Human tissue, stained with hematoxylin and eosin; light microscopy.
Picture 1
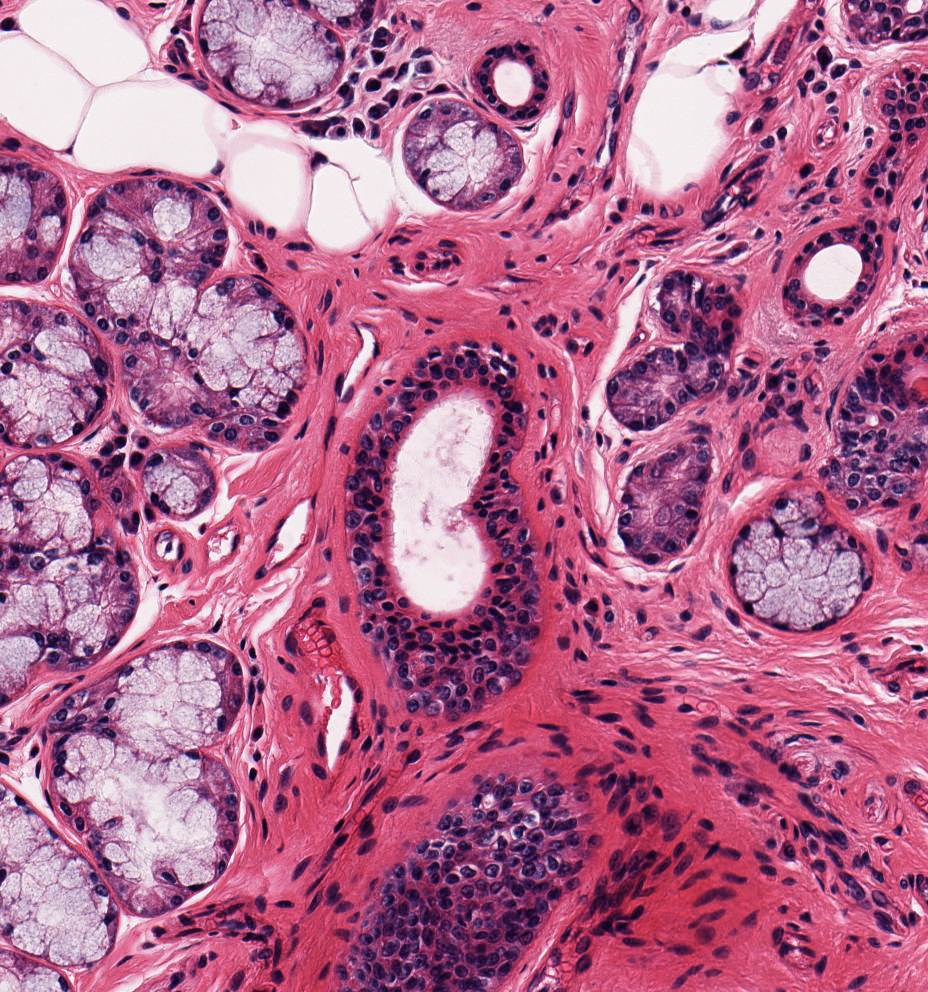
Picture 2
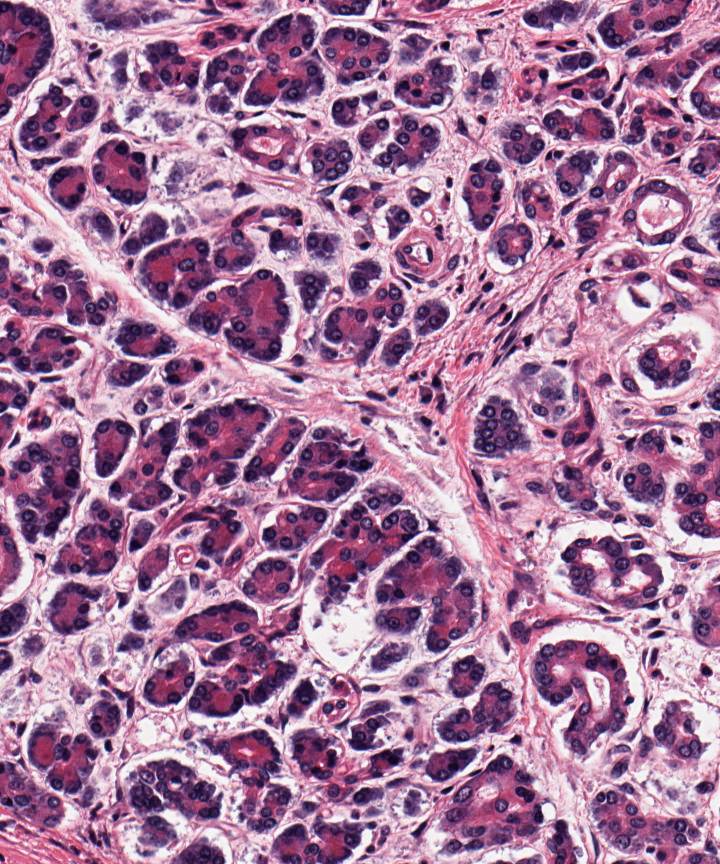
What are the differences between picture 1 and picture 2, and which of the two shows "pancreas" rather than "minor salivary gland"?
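So, picture 1 is the minor salivary gland and picture 2 the pancreas. On the left of picture 1 I see rounded acini of cells with pale, bubbly grey-purple cytoplasm, their small dark nuclei flattened against the cell base. A duct sits in the centre, lined by epithelium several nuclei thick around an elongated, bean-shaped lumen, and at the lower right cells with elongated spindle-shaped nuclei run in bundles through pink stroma. Picture 2 is closely packed small glandular units divided into lobules by thin pink fibrous septa, most acini having deeply stained purple-red cytoplasm and round nuclei towards the cell base. Ducts with open round lumina, lined by cuboidal cells with pink cytoplasm, lie mainly on the right, and the nuclei throughout are small, round and dark, with little variation in size.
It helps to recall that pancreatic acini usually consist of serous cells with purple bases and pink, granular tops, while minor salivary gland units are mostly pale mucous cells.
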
